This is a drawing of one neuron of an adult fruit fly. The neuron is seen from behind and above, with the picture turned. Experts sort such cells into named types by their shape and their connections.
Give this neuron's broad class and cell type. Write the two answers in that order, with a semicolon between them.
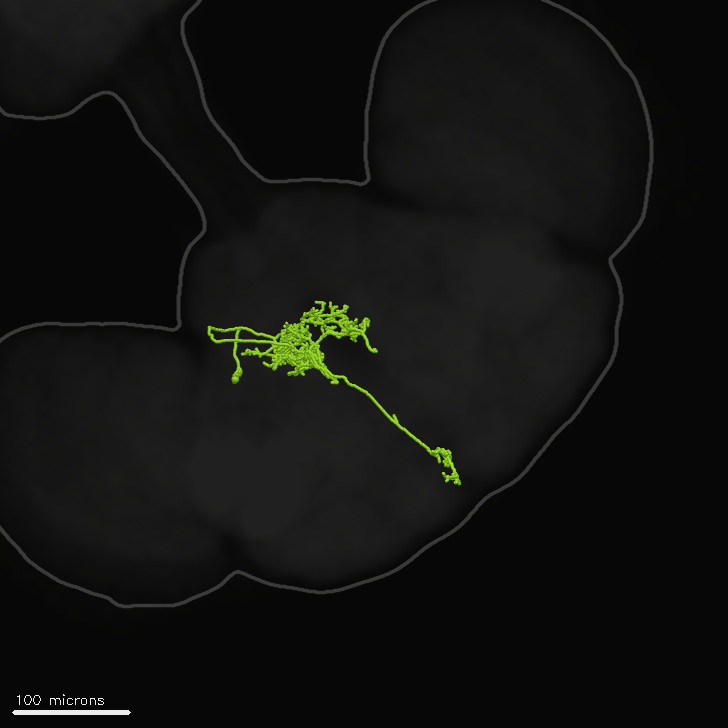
central-brain intrinsic neuron; GNG550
